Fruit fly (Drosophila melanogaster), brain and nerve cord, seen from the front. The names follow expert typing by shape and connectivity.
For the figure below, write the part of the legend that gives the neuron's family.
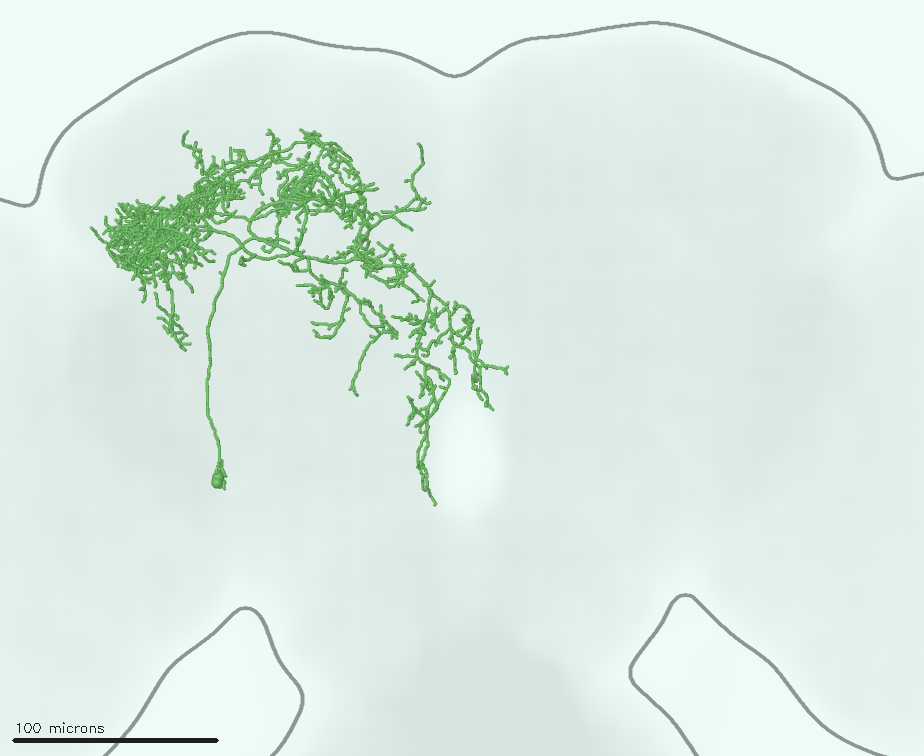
class DAN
